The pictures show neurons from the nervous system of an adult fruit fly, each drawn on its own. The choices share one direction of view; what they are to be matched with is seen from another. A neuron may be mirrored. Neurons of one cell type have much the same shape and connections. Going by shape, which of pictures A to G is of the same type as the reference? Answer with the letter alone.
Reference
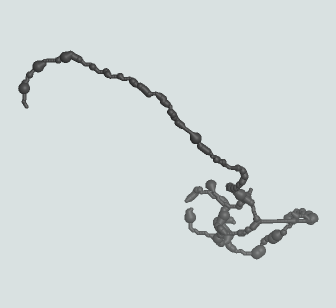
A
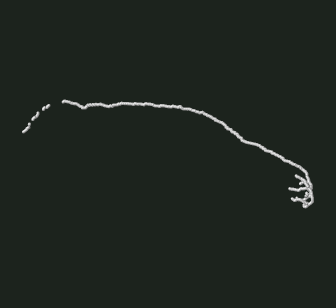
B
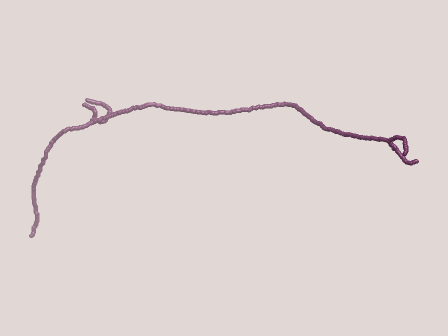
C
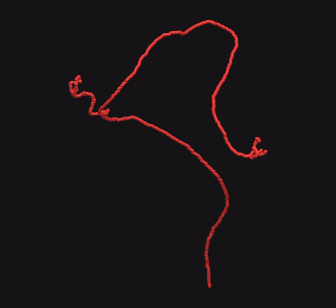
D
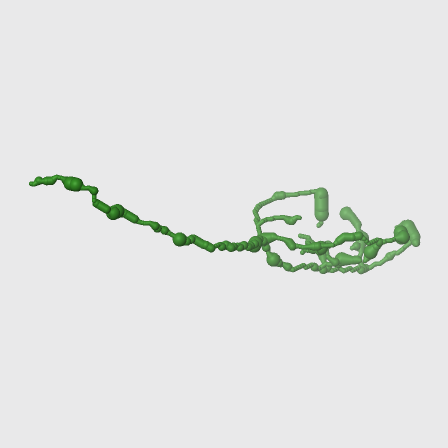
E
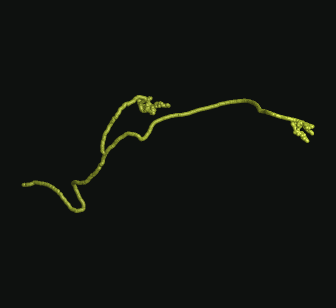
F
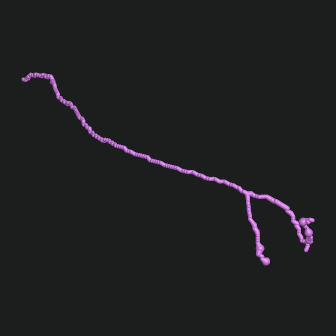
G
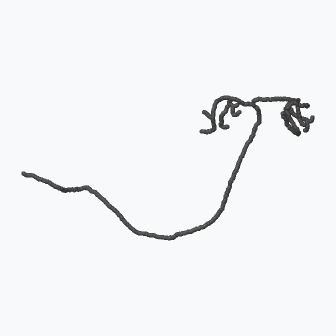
D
